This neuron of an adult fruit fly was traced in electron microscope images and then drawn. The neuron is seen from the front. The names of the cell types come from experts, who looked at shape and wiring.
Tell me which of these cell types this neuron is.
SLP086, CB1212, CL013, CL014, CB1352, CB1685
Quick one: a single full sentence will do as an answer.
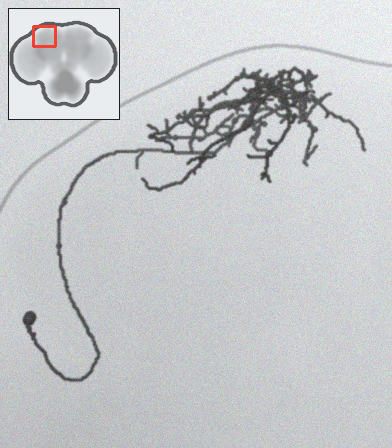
It is as CB1352 that this neuron is typed.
